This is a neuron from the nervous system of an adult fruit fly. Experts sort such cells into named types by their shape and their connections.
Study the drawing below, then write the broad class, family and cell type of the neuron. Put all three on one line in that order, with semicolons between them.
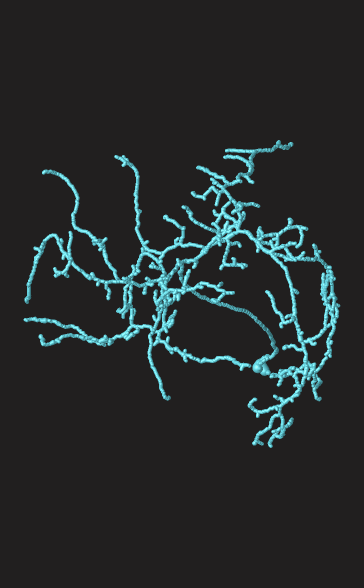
nerve-cord intrinsic neuron; hemilineage 12A; IN12A044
